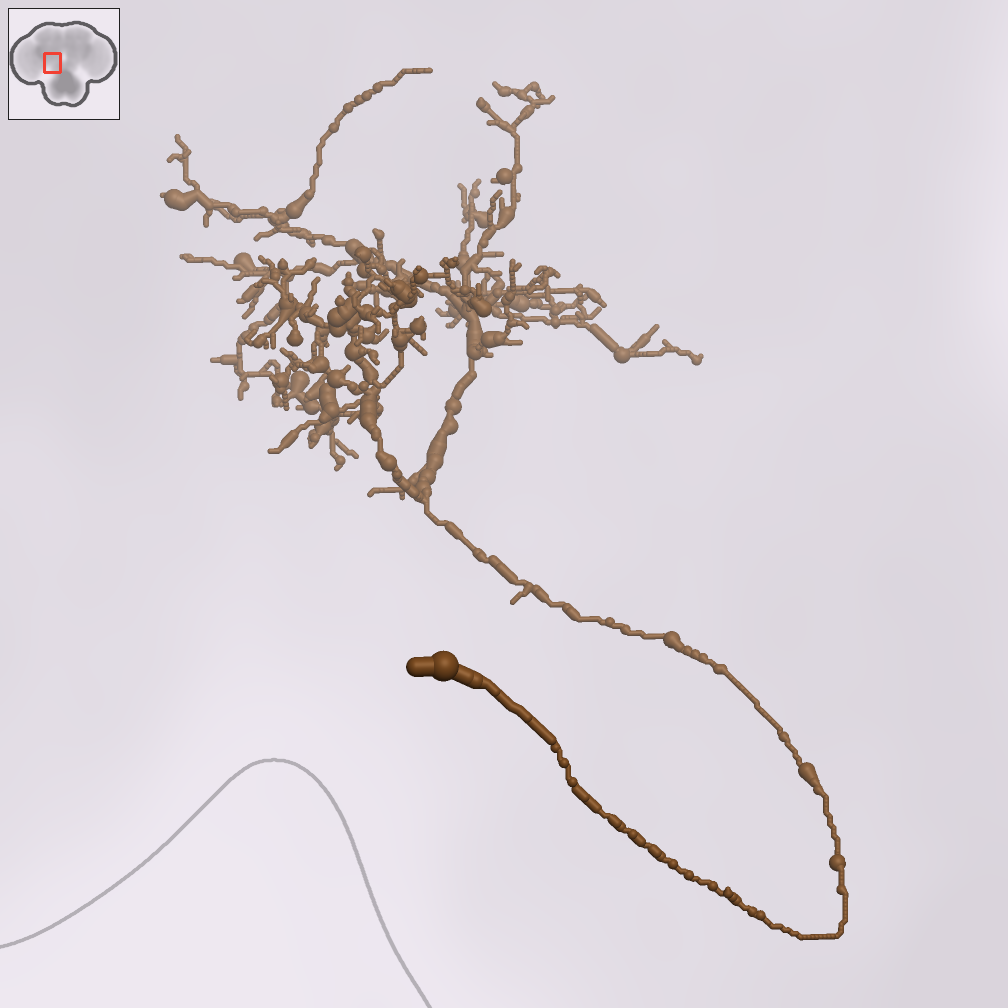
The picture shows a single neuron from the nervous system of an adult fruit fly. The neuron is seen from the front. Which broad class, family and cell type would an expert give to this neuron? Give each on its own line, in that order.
central-brain intrinsic neuron
hemilineage MD3
WED201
